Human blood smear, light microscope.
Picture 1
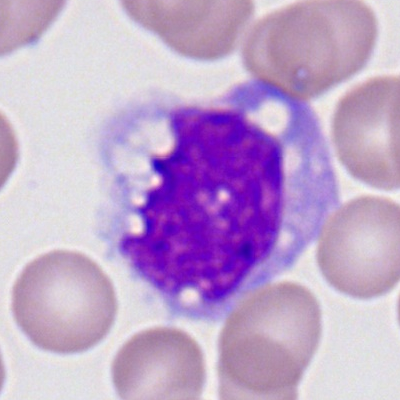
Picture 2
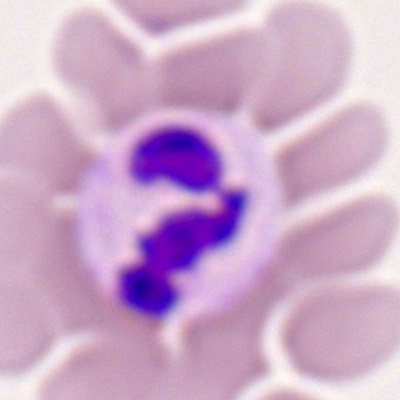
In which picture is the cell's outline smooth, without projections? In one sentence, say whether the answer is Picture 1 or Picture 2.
Picture 2 shows a cell with a smooth, even edge.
